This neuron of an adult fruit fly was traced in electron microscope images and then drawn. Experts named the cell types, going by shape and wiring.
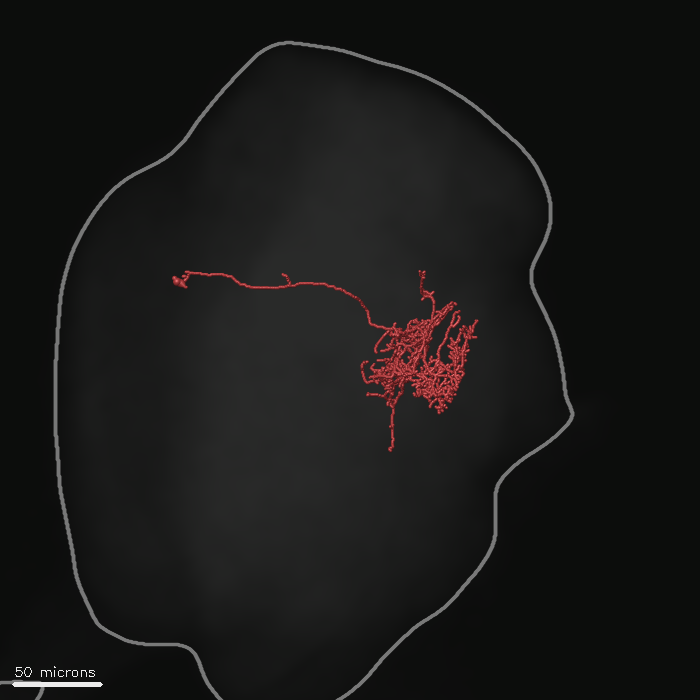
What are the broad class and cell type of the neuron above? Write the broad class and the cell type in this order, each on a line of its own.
central-brain intrinsic neuron
LAL172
